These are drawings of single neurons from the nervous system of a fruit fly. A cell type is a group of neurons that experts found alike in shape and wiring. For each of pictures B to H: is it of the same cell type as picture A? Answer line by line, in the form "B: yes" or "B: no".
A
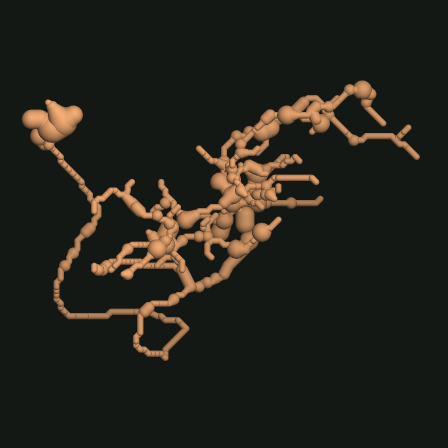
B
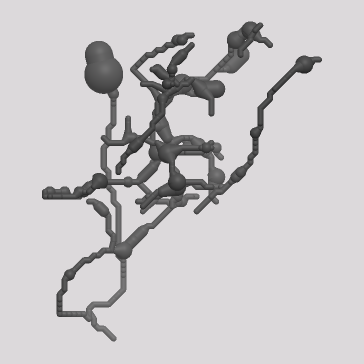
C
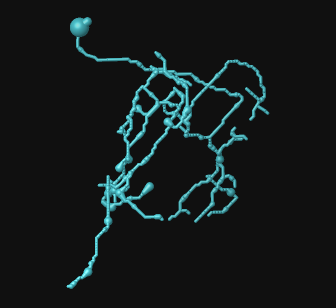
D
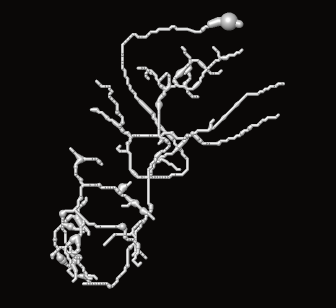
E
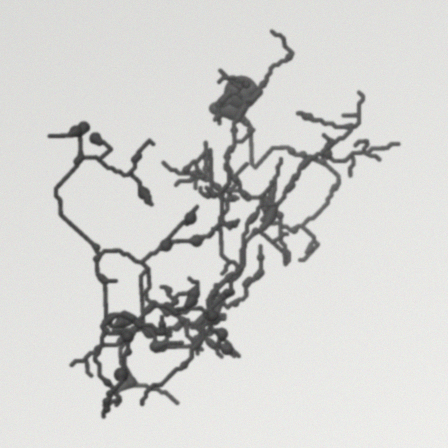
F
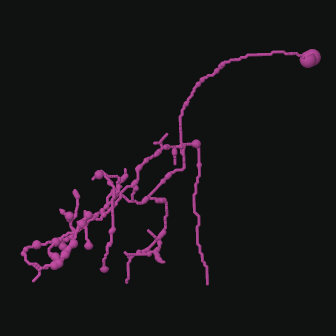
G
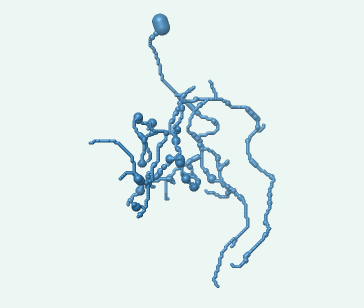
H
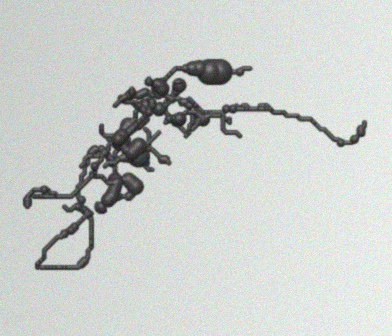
B: yes
C: no
D: no
E: no
F: no
G: no
H: yes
